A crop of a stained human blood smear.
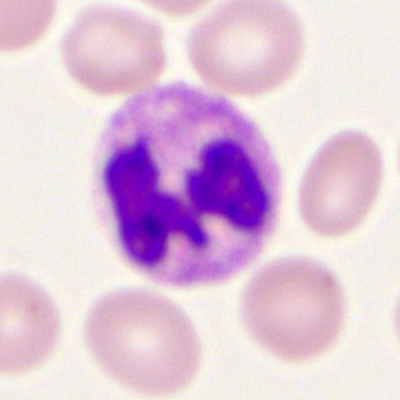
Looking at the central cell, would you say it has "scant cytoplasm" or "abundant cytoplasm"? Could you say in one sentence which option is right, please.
The nucleus is surrounded by broad cytoplasm.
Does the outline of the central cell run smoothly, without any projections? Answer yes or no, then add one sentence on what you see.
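Yes. The cell has a smooth, roughly round outline.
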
